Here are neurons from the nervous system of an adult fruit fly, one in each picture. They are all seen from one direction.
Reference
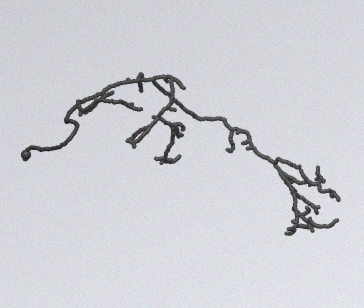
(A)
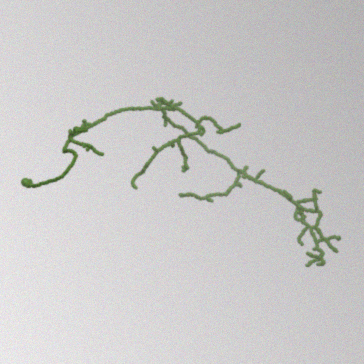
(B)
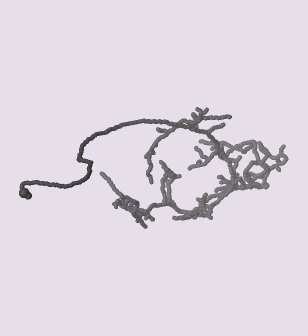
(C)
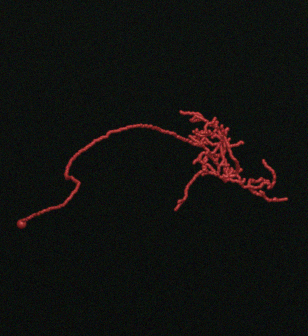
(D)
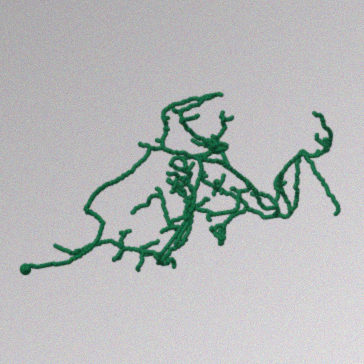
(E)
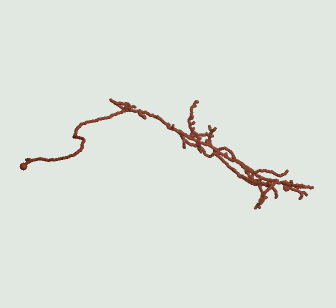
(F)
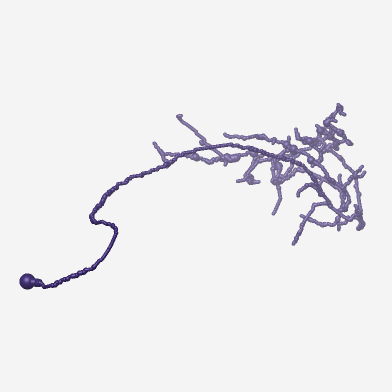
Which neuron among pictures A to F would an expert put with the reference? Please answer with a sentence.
Picture A shows a neuron of the same cell type.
